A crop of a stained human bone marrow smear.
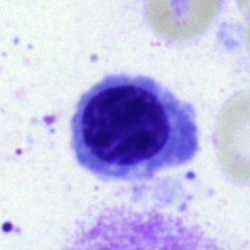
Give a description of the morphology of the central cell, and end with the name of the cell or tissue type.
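Looking first at the nucleus, I see it sits off-centre, toward the left side of the cell. Its chromatin appears dark and densely packed. The cytoplasm is stained blue, and its rim is widest on the right side. This, then, is an erythroblast.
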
